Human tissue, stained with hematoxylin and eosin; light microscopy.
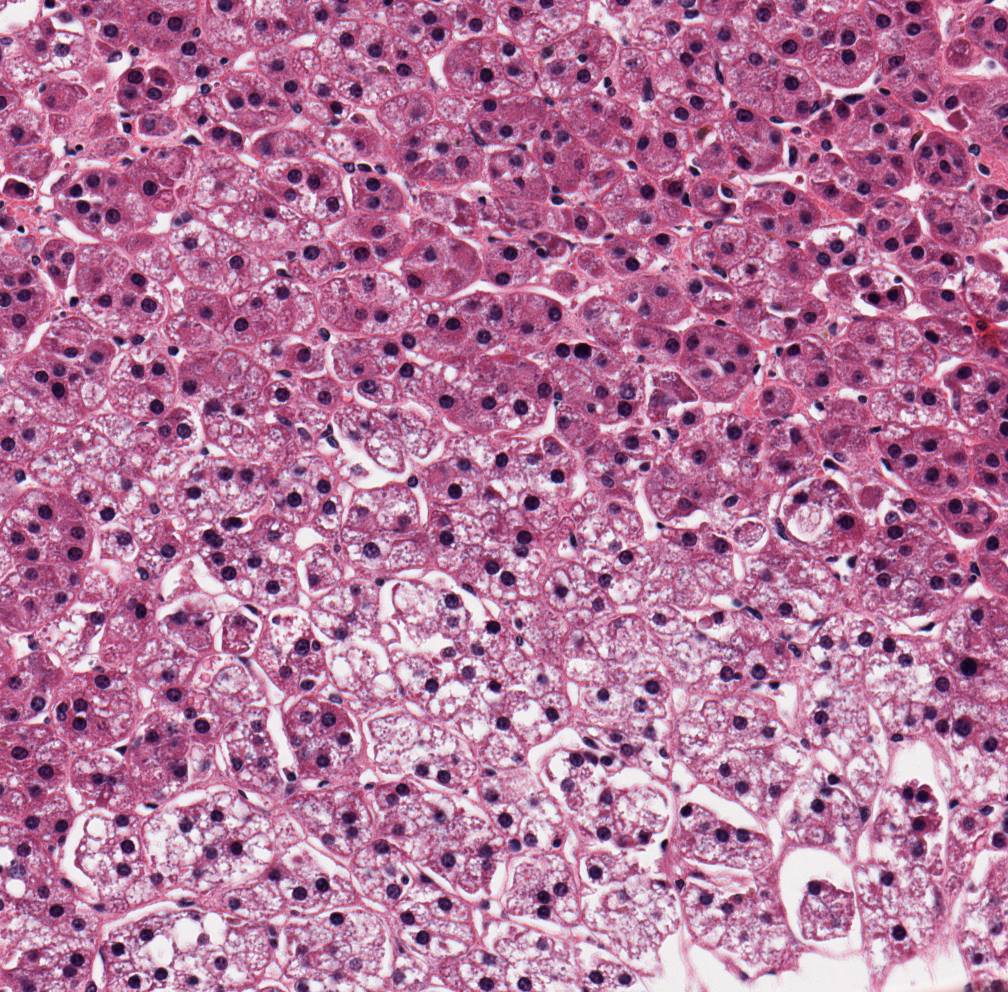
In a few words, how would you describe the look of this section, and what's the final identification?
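The cells sit in small rounded nests and short cords, with thin partitions between them throughout. In the lower part the pale cells have cytoplasm packed with many small clear vacuoles, so they look foamy. Nuclei are small, round and dark, fairly even in size from cell to cell, and most lie near the cell centre rather than against an edge. This is adrenal gland.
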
